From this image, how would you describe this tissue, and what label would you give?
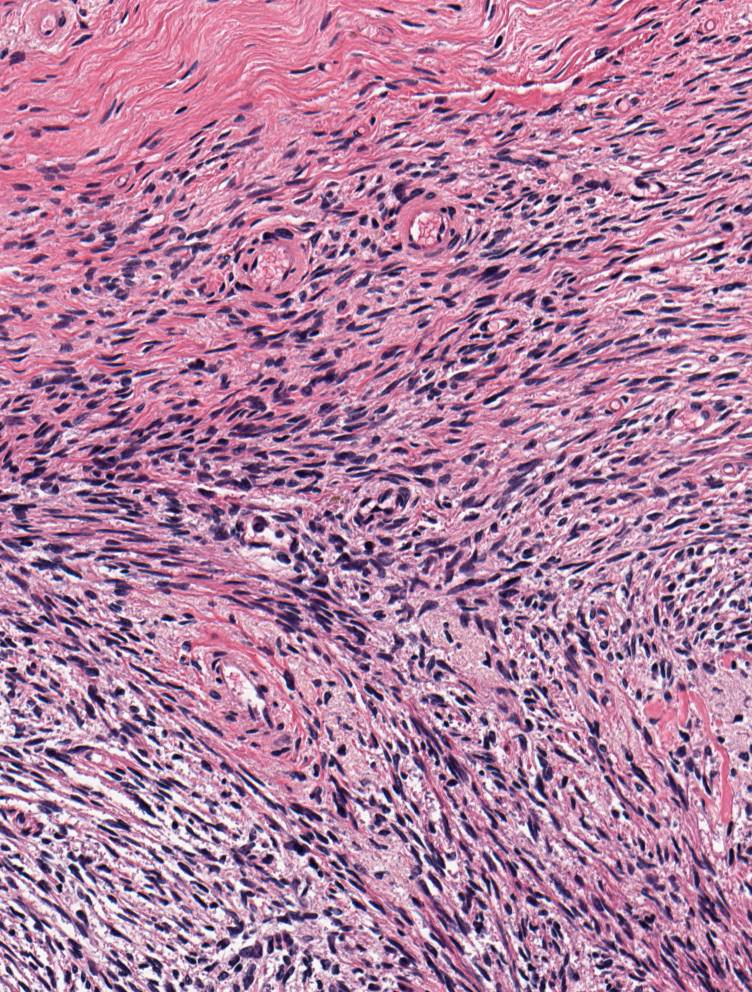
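Along the top edge, dense pink collagen has fewer nuclei than the more cellular middle and lower parts. Small vessels, chiefly in the upper half, sit within concentric rings of pink collagen and spindle cells. Nuclei are elongated, dark and tapered, many slightly wavy. This tissue is ovary.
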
